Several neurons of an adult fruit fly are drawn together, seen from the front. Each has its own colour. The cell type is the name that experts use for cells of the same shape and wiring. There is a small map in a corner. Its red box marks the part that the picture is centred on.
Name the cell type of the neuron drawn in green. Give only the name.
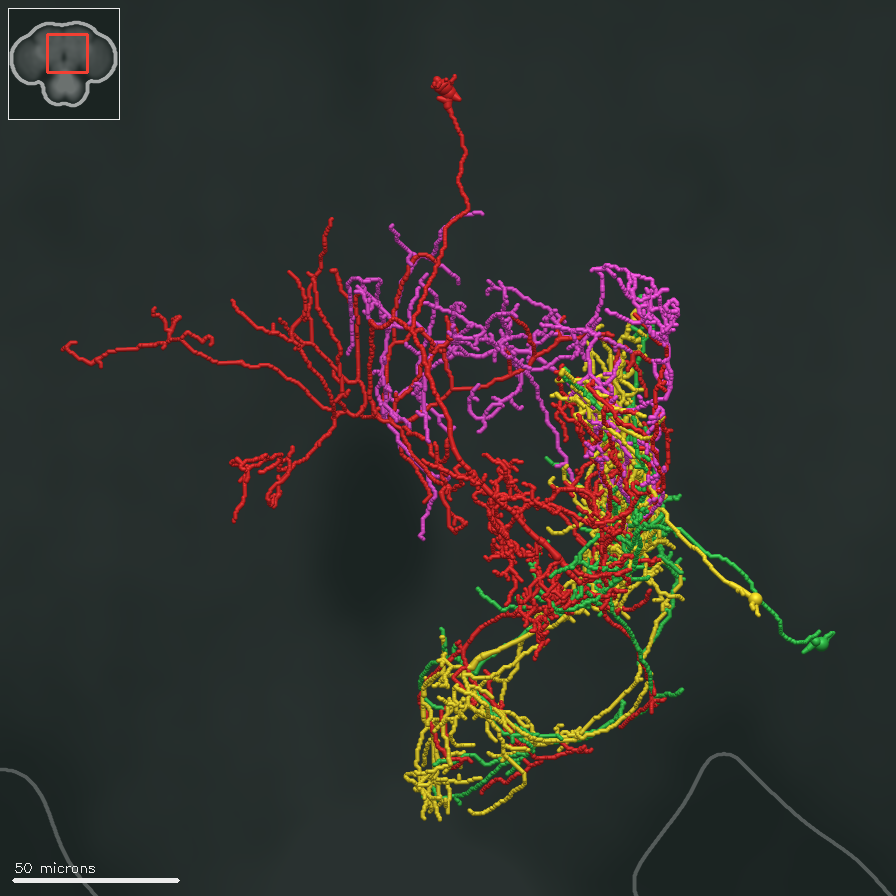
PS048_b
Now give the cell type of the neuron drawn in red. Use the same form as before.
VES056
